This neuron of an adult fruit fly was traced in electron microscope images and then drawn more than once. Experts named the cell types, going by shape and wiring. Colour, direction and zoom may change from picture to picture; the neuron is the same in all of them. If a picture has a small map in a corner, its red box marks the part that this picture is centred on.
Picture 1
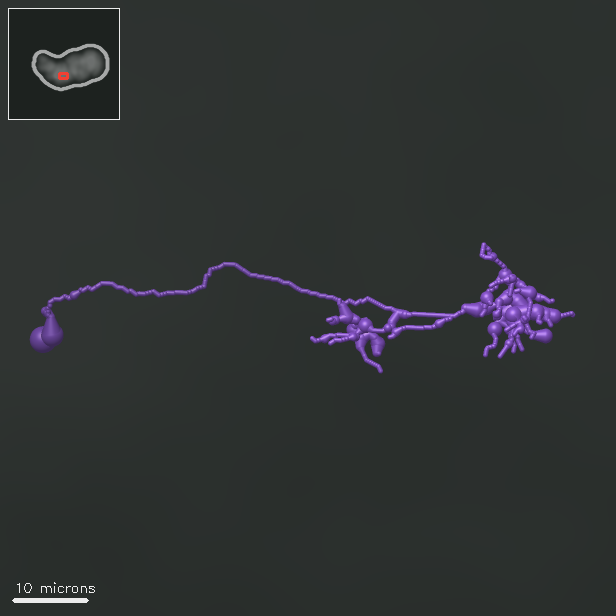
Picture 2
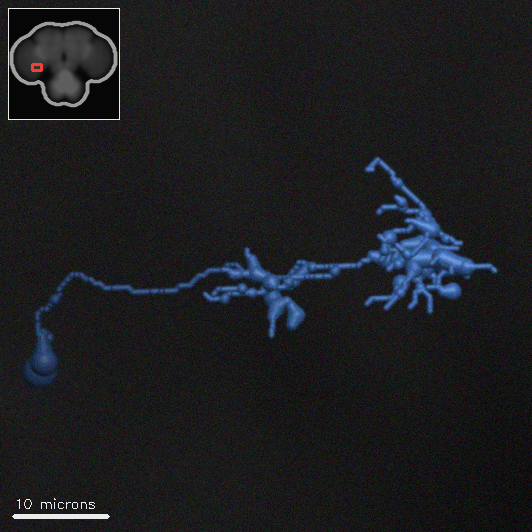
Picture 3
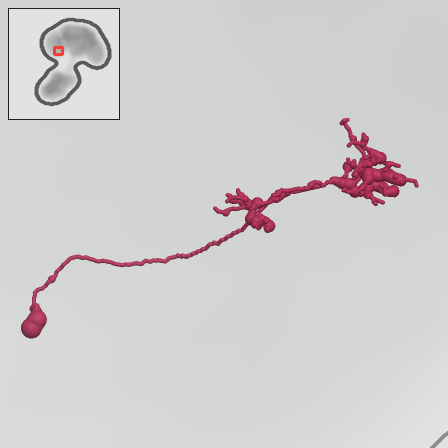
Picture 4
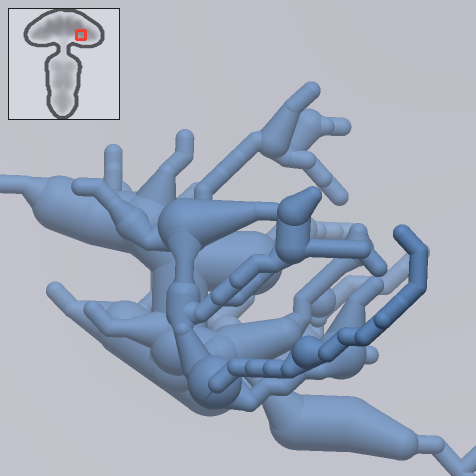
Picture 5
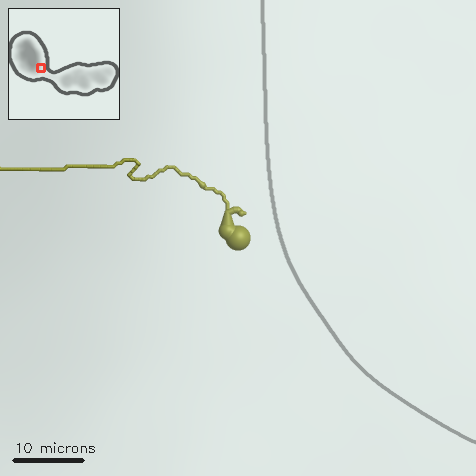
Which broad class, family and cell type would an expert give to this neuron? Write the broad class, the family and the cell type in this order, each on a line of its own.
optic-lobe intrinsic neuron
T
T5a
